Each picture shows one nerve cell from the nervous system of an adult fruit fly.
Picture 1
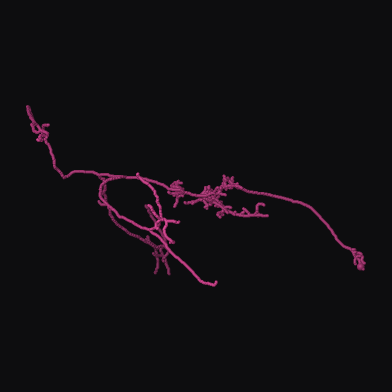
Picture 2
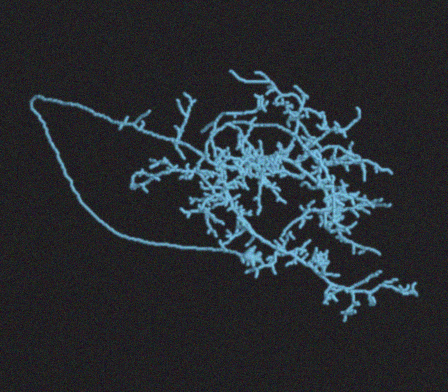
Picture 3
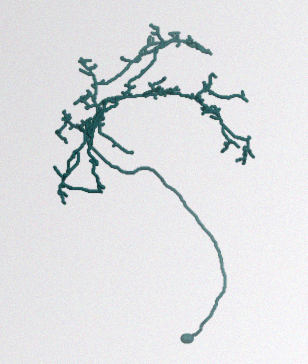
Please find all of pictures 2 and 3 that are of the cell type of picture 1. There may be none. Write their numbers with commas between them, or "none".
none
